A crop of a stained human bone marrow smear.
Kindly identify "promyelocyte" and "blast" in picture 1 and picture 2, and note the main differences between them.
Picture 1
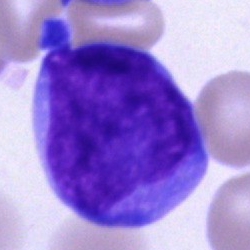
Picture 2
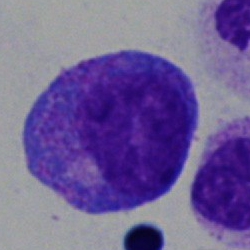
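Picture 1 is the blast; picture 2, the promyelocyte. In picture 1 the outline is somewhat angular rather than smoothly round, and the nucleus fills most of the cell. Its cytoplasm is only a narrow rim, widest at the lower right. Picture 2 has blue cytoplasm, widest at the lower left, where a paler zone lies beside the nucleus. Fine pinkish-purple granules are scattered in that cytoplasm.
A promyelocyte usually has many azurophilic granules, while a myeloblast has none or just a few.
The chromatin seems fine in each, though: no coarse dark clumps in picture 1, fine stippling in picture 2.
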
